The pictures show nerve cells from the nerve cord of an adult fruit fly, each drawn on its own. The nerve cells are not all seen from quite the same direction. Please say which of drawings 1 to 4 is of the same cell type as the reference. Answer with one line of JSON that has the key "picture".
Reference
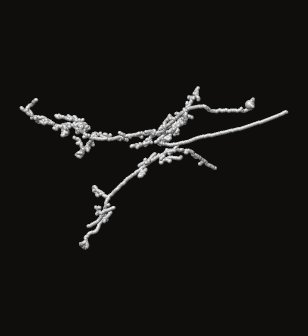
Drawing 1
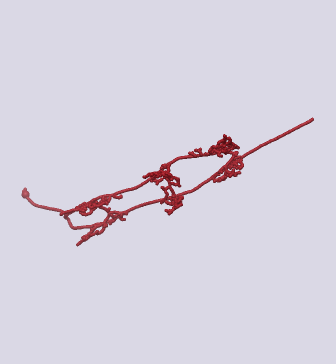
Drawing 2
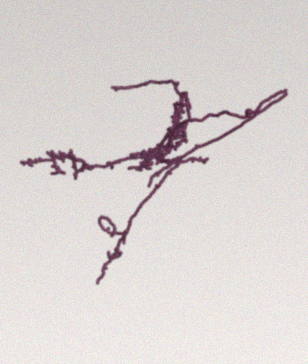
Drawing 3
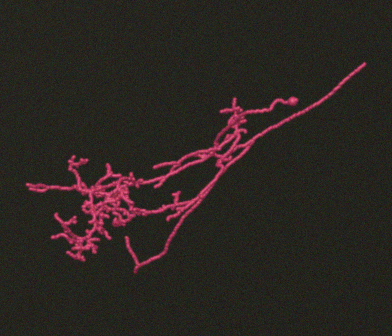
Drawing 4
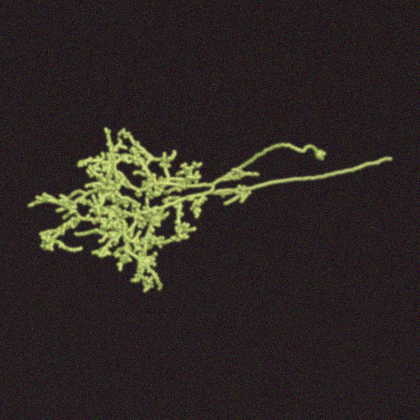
{"picture": 2}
